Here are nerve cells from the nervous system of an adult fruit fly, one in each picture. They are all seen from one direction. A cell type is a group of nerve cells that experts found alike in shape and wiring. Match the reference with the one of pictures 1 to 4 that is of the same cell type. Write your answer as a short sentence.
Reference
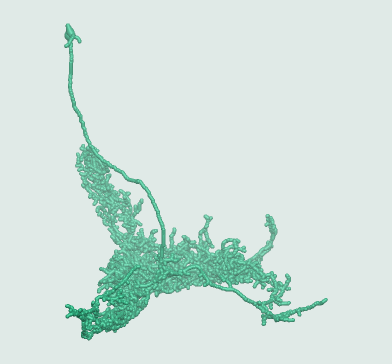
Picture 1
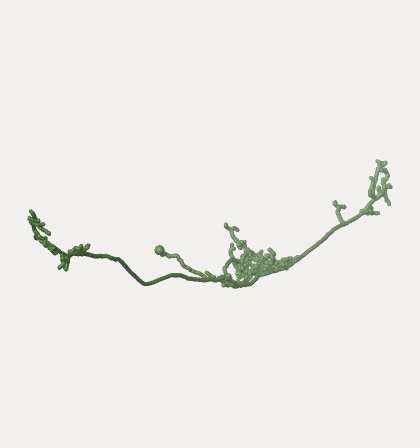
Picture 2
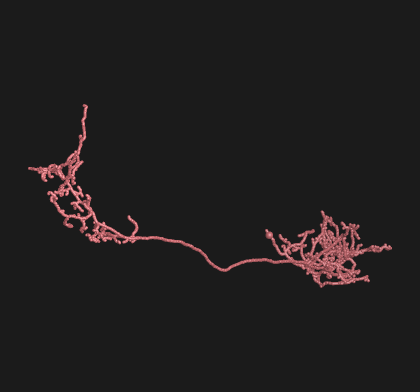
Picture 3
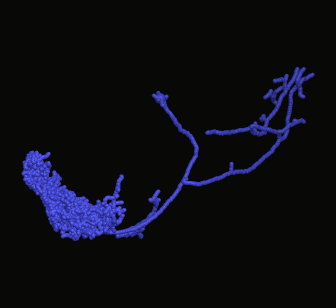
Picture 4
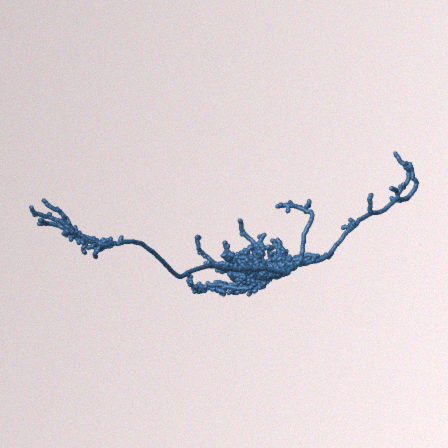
The nerve cell in picture 3 is of the same cell type.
